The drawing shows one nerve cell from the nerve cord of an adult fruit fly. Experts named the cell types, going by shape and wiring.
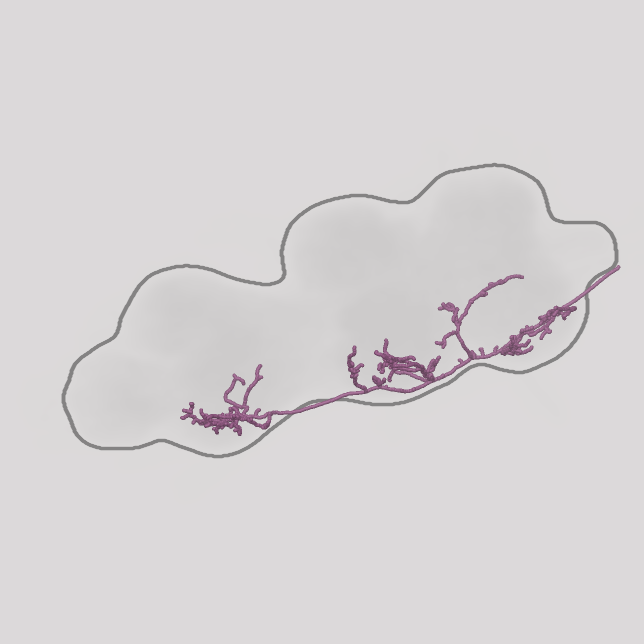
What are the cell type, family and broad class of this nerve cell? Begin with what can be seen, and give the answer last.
The drawing shows no cell body. The picture shows dozens of branch ends. It is of cell type DNge079. The family is DNge. Its broad class is descending neuron.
